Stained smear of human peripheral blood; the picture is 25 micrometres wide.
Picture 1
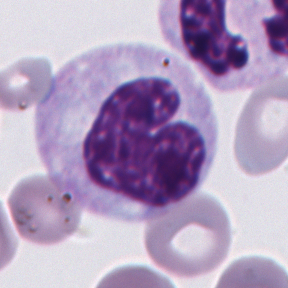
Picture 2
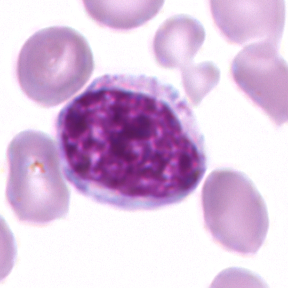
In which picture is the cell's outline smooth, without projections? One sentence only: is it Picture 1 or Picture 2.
The edge of the cell in picture 1 is smooth and even.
